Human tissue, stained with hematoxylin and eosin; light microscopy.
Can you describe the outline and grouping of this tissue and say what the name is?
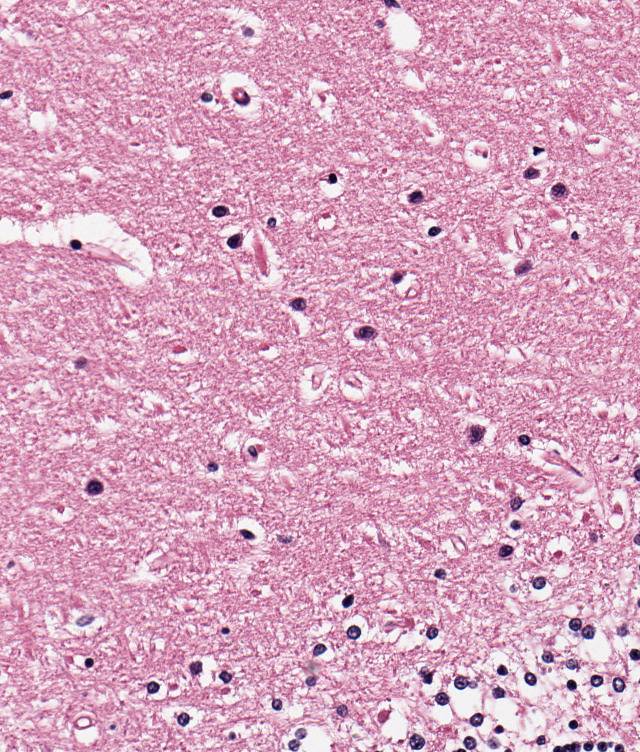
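The field is a finely fibrillary pink neuropil-like background, without epithelium, glands or other structured units. Nuclei are sparse and evenly scattered across the upper and middle field, many sitting in clear round halos that separate them from the background. In the lower right corner, small, round, darkly stained nuclei crowd more densely. It is cerebellum.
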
